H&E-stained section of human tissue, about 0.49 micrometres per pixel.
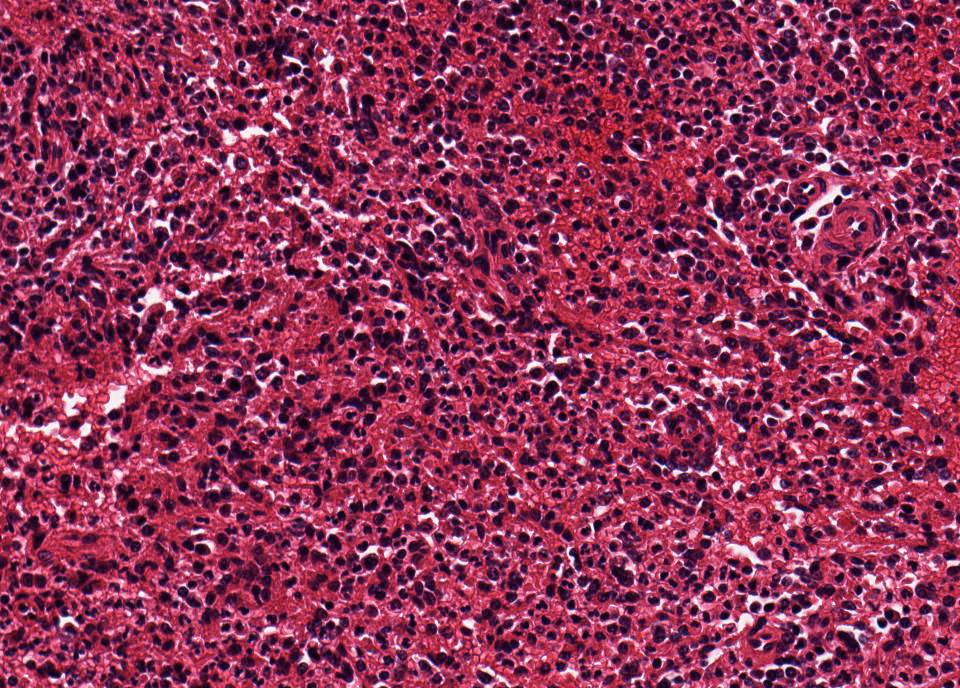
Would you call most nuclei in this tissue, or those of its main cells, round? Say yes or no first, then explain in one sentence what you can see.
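Yes. Most nucleated cells are small and round, with dark round nuclei and scant cytoplasm.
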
